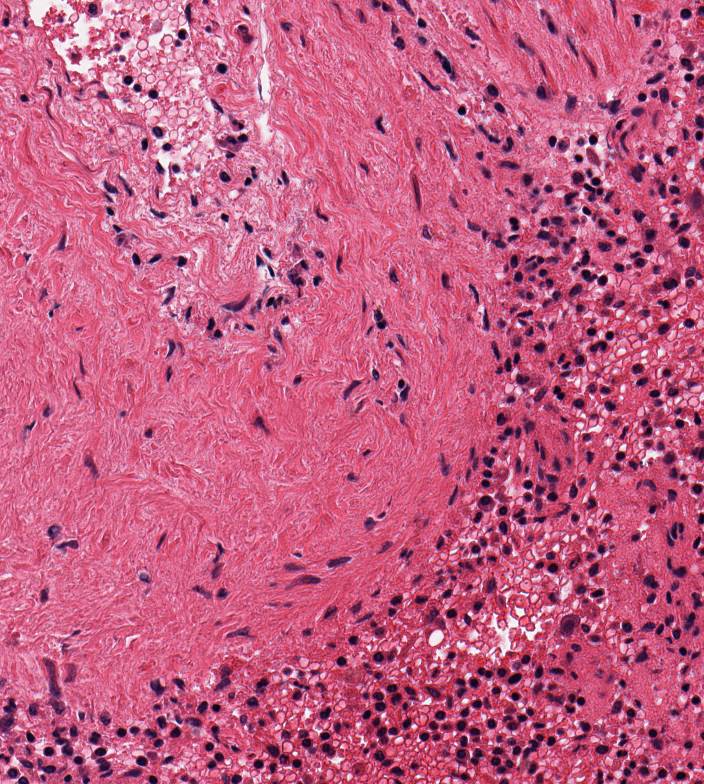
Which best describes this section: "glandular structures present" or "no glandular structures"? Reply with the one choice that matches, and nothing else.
No glandular structures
